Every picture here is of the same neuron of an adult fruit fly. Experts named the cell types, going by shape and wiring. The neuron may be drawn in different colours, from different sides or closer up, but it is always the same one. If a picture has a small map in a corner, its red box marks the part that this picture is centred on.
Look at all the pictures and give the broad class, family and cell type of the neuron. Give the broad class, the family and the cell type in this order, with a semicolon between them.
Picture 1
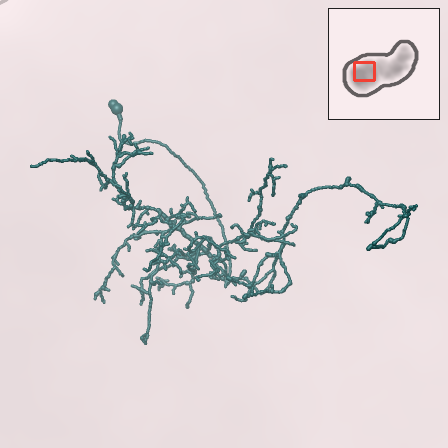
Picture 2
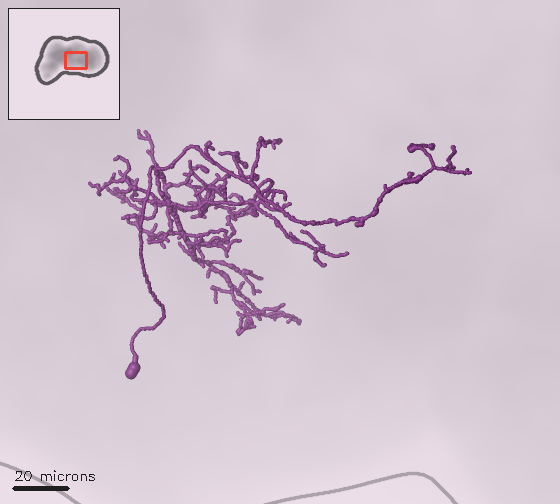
central-brain intrinsic neuron; hemilineage PSp1; CB0206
